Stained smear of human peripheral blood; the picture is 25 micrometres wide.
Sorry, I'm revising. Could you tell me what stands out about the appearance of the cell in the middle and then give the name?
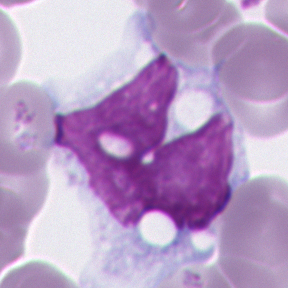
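Starting with the nucleus: it is folded into two broad lobes that join in the middle. Inside the left lobe sits a round clear space. A search for nucleoli turns up none. Last, the outline of the cell is irregular rather than round. The cell in the middle is a monocyte.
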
